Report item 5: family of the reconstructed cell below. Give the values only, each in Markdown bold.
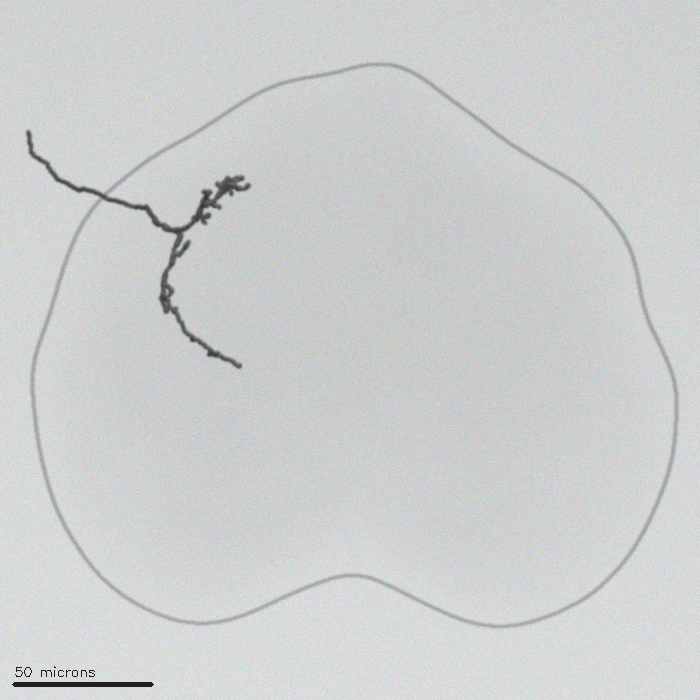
**class mechanosensory tactile**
